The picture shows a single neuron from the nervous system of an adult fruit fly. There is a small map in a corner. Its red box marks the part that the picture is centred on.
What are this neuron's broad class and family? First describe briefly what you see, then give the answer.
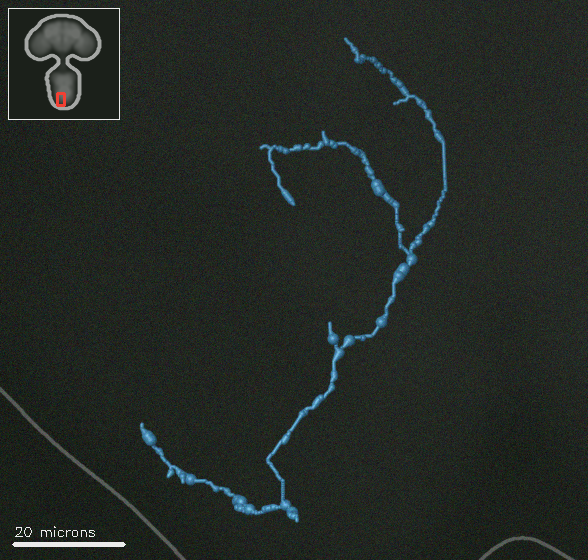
No cell body is drawn. By the scale bar it is about 90 microns tall in this view. There are a dozen or fewer branch ends. This is a sensory neuron entering the nerve cord. The name of its family is class mechanosensory proprioceptive.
